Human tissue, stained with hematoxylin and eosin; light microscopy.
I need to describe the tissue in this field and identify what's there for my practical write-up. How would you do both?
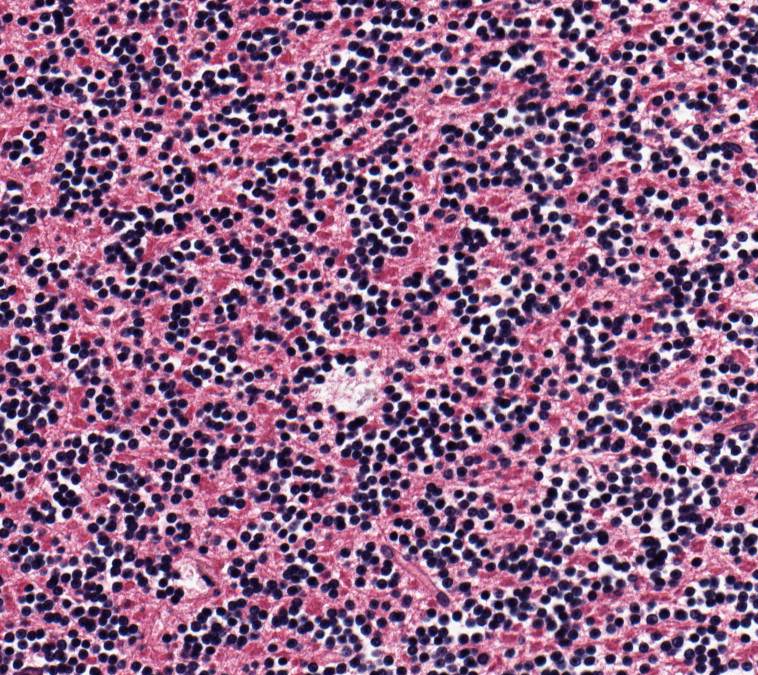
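Small, round nuclei of uniform dark purple are present, most with little or no visible cytoplasm. Between the clusters of nuclei lie scattered irregular pink, finely fibrillar patches lacking nuclei. No large cells with big nuclei stand out among the small ones. The tissue is cerebellum.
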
